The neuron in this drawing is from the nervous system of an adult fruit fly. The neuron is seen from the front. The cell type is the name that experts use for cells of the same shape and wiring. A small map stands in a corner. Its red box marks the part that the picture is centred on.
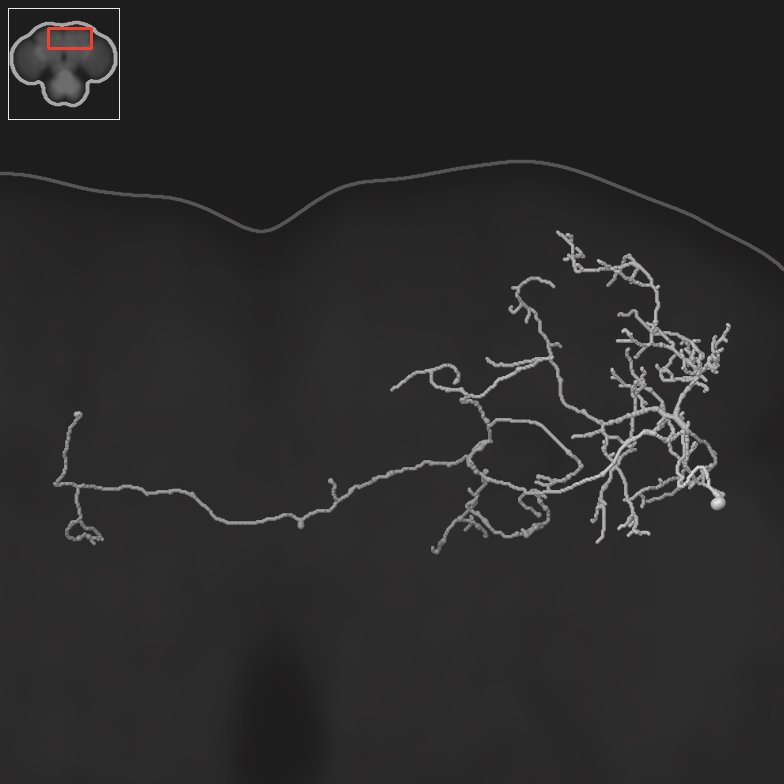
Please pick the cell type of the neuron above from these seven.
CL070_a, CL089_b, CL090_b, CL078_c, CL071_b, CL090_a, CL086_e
CL078_c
